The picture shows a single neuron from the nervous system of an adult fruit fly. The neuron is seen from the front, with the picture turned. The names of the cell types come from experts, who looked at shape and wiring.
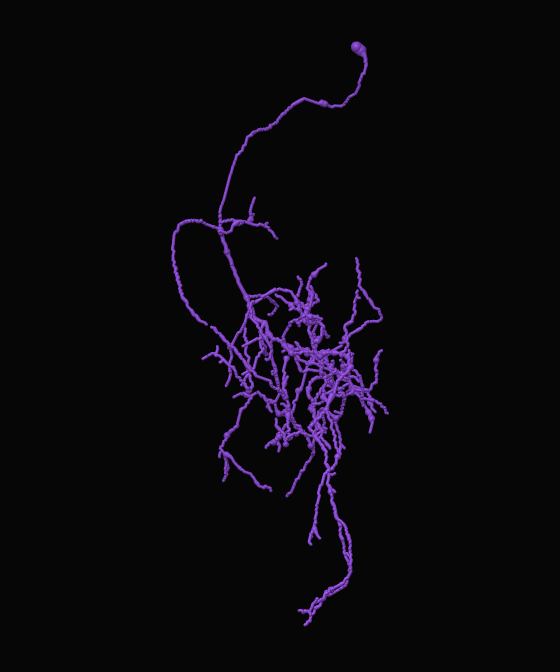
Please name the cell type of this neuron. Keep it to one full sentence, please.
The cell type that this neuron has is CB3782.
